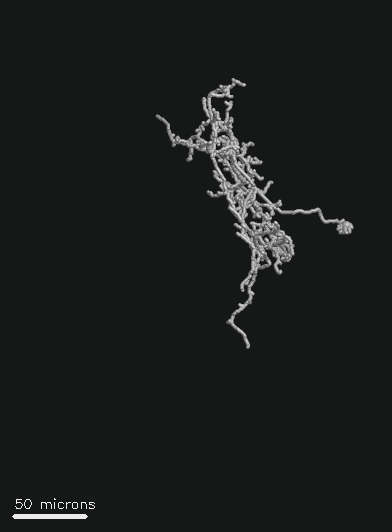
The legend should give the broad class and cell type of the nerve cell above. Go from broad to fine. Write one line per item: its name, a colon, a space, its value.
broad class: central-brain intrinsic neuron
cell type: PS146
